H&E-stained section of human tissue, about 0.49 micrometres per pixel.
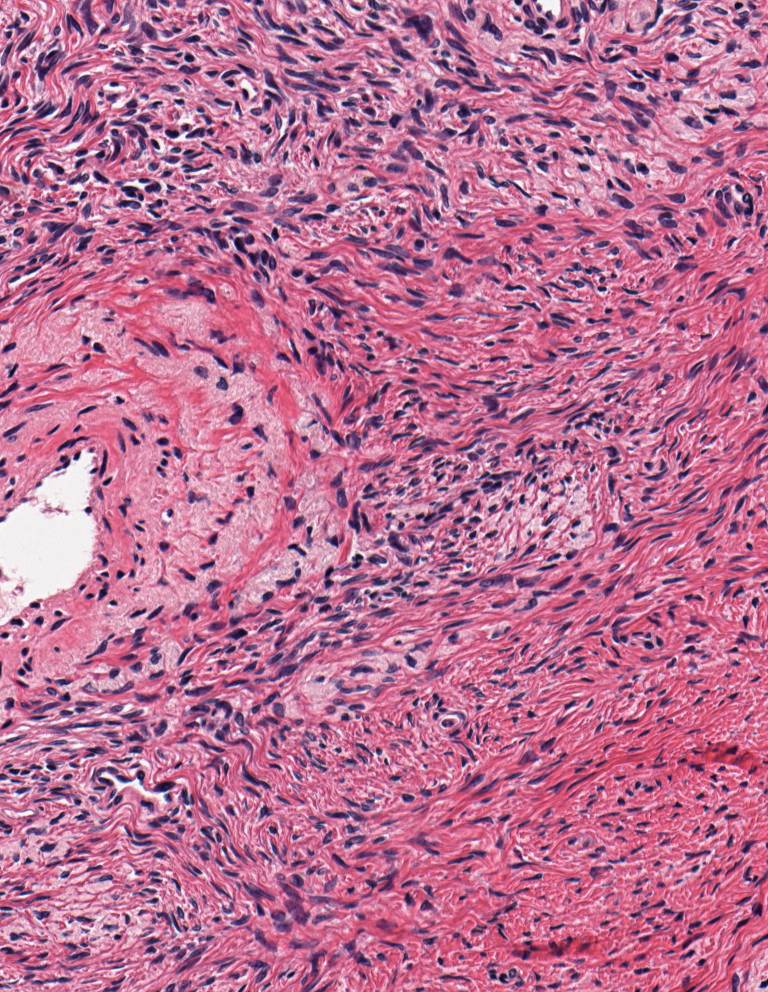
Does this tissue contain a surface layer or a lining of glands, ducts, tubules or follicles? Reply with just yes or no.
No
